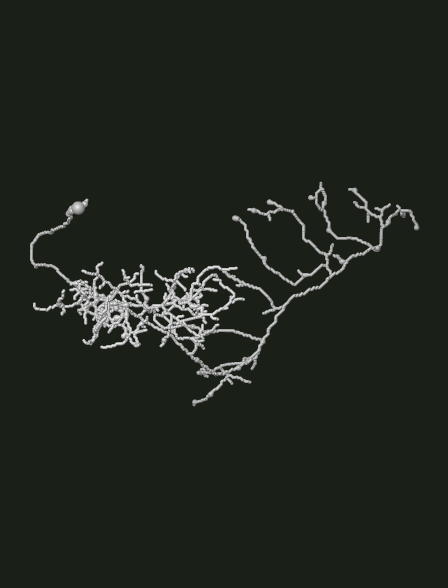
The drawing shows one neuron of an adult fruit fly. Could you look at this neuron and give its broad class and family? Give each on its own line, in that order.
central-brain intrinsic neuron
hemilineage SIPp1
